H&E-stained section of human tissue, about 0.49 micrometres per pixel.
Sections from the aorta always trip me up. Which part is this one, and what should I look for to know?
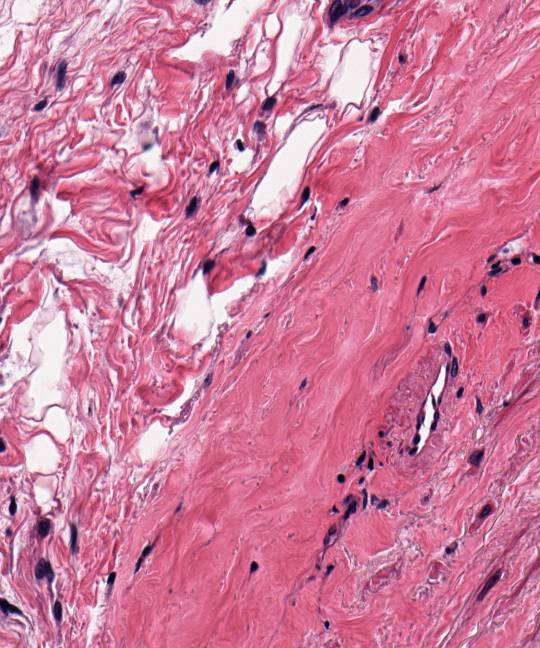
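That's tunica adventitia. A dense band of closely packed collagen runs diagonally from lower left to upper right, and in the upper left it loosens into wavy bundles split by white clefts. Cells are sparse, their nuclei small, dark and mostly elongated, like fibroblasts.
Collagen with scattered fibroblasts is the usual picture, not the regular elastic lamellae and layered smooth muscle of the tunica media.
And a small vessel with a slit-like lumen lies in the right middle.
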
